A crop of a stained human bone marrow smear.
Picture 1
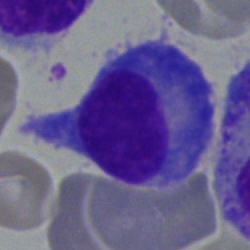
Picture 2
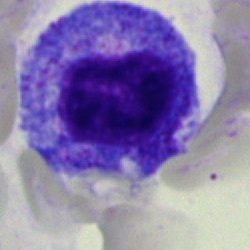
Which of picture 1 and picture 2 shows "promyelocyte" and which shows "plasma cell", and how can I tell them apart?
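Picture 1: plasma cell. Picture 2: promyelocyte.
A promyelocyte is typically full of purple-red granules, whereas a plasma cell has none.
Picture 2: many small reddish-purple granules scattered through blue-violet cytoplasm. Picture 2: roughly round, with a finely ragged, uneven edge; nuclear chromatin dark purple and fairly condensed. Picture 1: abundant, deep blue cytoplasm, with a tapering tail extending out to the left. Picture 1: nucleus eccentric, toward the left side; chromatin dark purple and dense.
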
